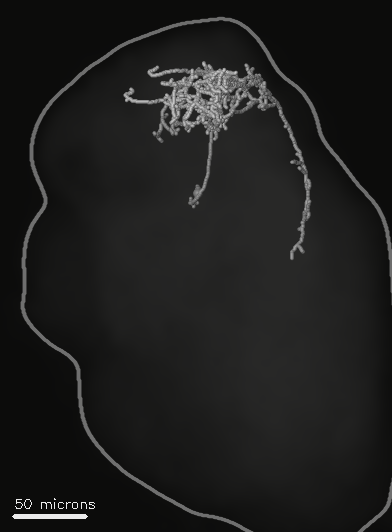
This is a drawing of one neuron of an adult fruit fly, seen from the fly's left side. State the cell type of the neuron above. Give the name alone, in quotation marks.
"LNd_b"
